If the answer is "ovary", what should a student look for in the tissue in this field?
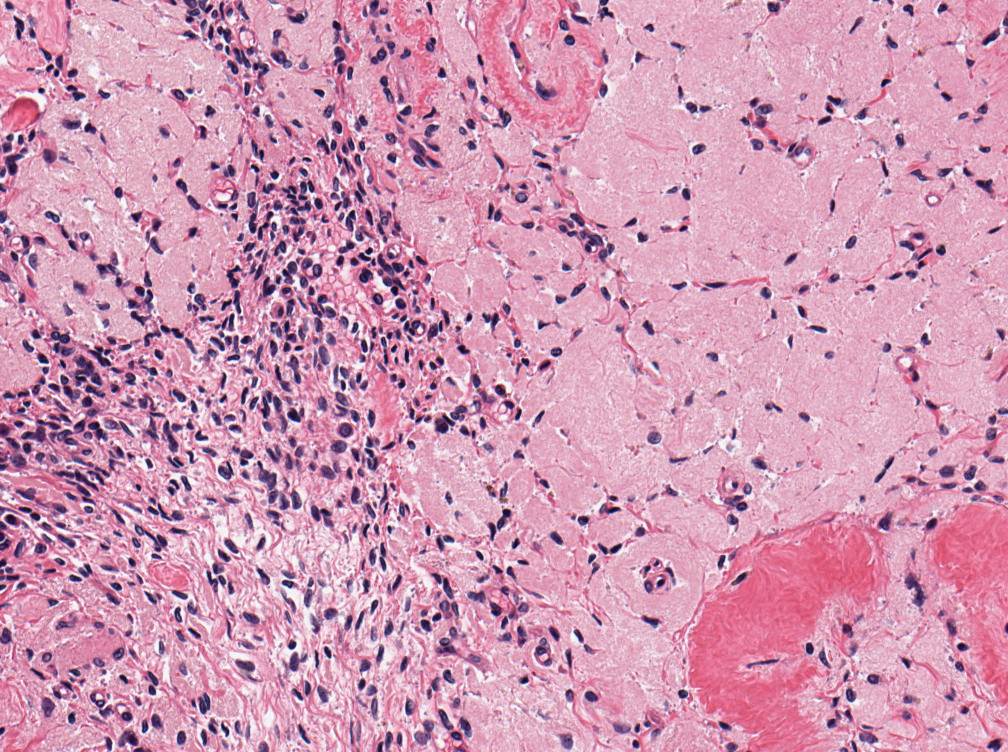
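This field is from the ovary.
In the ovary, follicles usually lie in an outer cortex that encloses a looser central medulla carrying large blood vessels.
The field is divided in a way that agrees with a denser zone beside a looser one: the left part is densely cellular, while the right part is pale and sparsely cellular, with small thin-walled vessels scattered through it. Near the top centre, a vessel with a thick pink wall is cut obliquely. In the lower right corner lie two rounded masses of dense, deeply pink, homogeneous material.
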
